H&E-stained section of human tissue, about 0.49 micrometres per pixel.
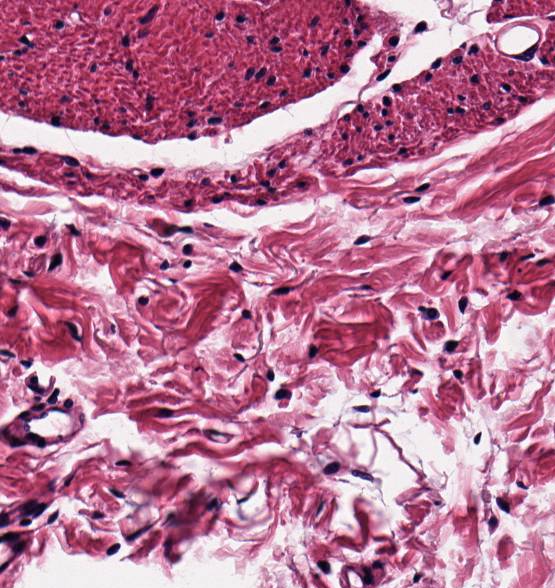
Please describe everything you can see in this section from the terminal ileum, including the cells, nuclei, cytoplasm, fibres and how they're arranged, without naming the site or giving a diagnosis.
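Look first at the upper third of the field: two dense pink bands run there, finely stippled and dotted with small dark oval nuclei. Below them, the lower two-thirds is looser, wavy fibrous tissue whose nuclei are sparse, small, dark and spindle-shaped to oval. At the lower left edge, notice a cluster of dark elongated nuclei.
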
